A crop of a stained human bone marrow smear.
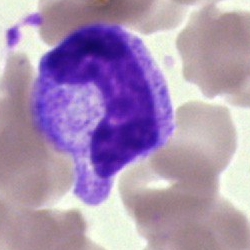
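Band neutrophil, the central cell in a stained bone marrow smear. Notice the broad C-shaped nucleus wrapped around a pale patch of cytoplasm on the left. It runs along the top and right side of the cell. The cytoplasm has a fine, dusty granular texture, without coarse granules. From the bottom of the band neutrophil, a single broad tongue of cytoplasm extends downward.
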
